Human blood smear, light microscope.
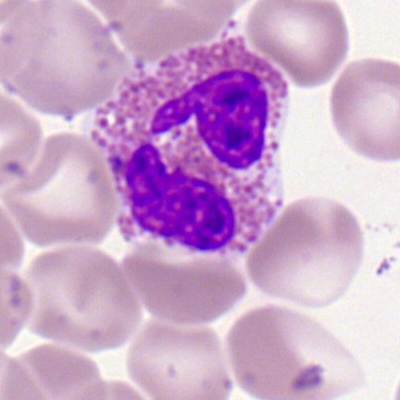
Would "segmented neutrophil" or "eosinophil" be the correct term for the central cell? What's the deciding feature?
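This is an eosinophil. Its nucleus is divided into two lobes, one at the upper right and the other at the lower left of the cell.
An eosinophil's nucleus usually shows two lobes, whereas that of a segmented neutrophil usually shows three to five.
Numerous pink-red granules pack the cytoplasm throughout.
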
